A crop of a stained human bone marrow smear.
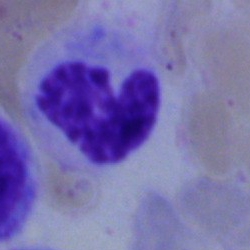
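Band neutrophil, middle cell. Deep notch in upper nuclear edge gives a kidney-like shape. Chromatin dark purple, coarsely clumped. Cytoplasm pale greyish lilac; faint outer cell edge blends into background.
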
